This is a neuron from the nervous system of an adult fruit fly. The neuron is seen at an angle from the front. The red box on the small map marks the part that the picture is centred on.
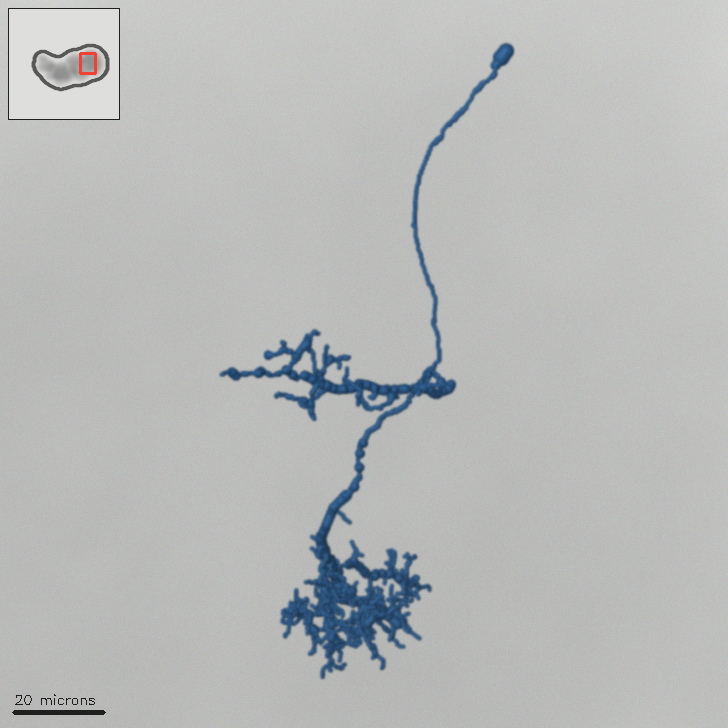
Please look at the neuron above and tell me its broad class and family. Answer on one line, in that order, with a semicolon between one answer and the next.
visual projection neuron; hemilineage VPNd1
